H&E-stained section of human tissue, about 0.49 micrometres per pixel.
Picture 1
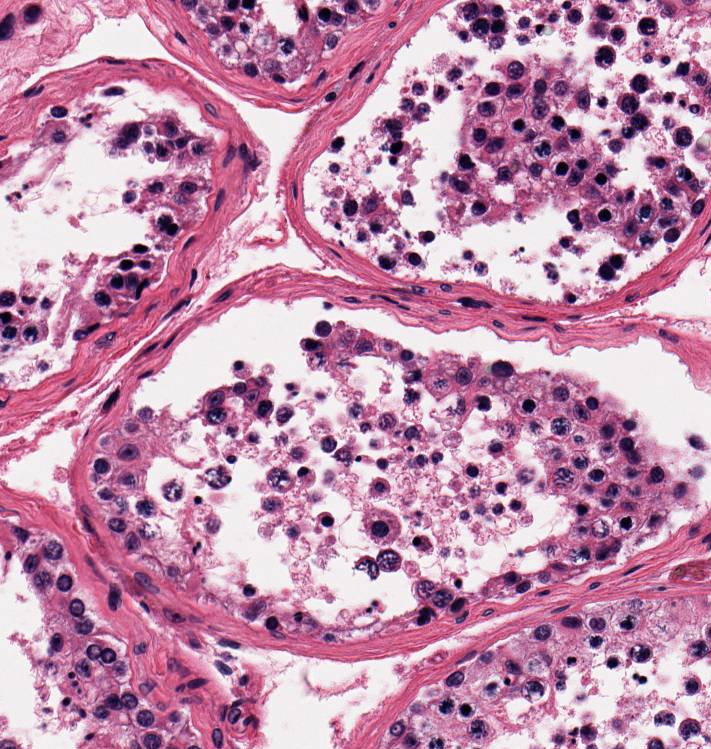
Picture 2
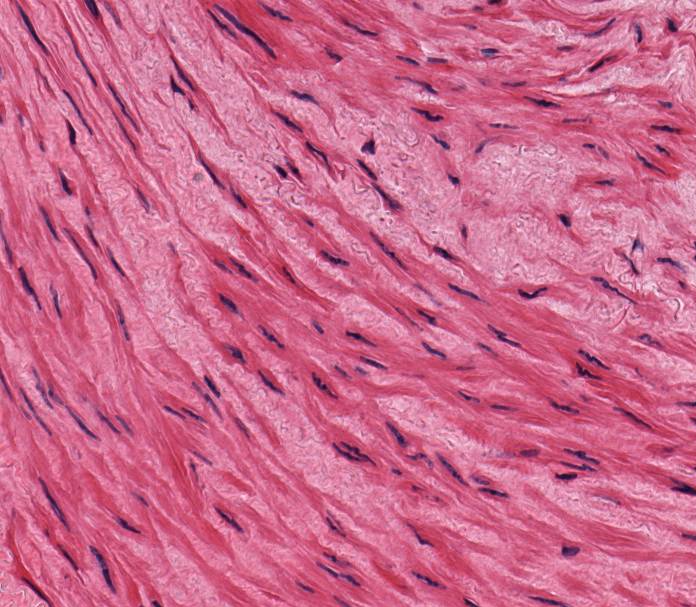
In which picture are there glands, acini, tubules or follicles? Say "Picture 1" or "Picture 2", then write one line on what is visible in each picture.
Picture 1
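In picture 1: The field is filled by rounded tubules cut across, with a large one in the lower centre and another in the upper right.
In picture 2: No epithelium, glands or fat cells are present anywhere in the field.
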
